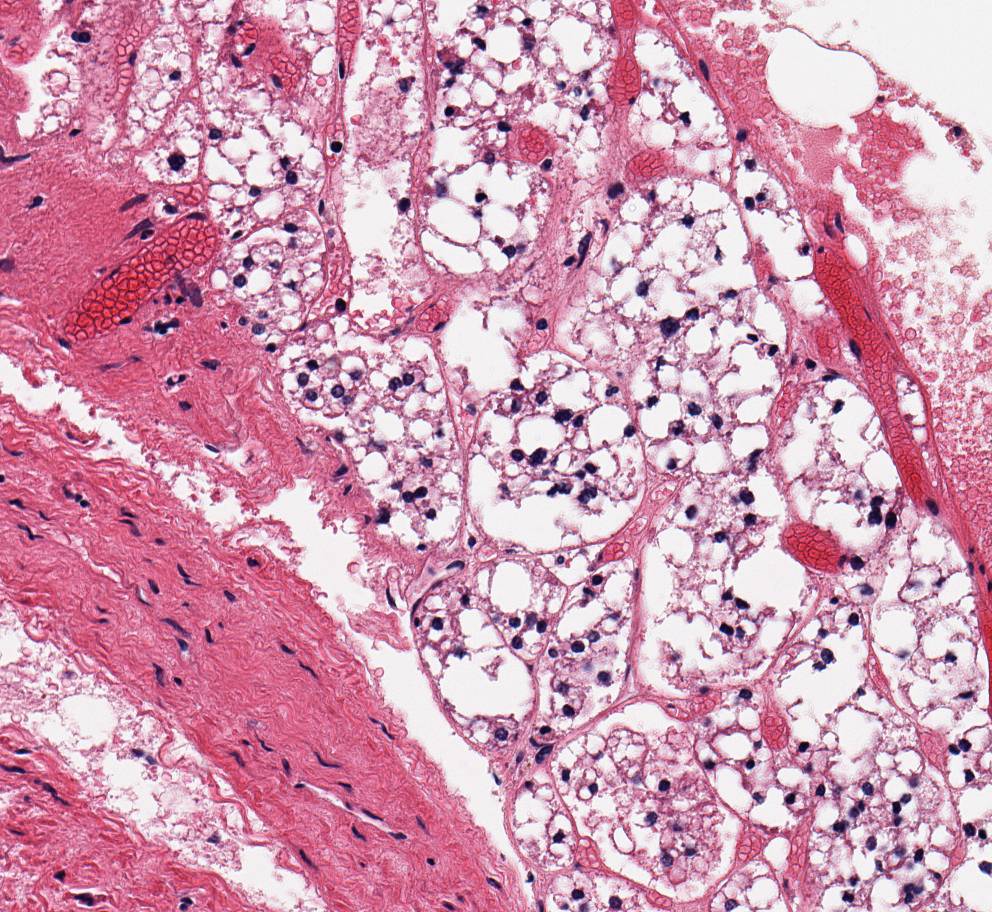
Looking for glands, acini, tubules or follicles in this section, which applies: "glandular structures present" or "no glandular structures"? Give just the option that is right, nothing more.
No glandular structures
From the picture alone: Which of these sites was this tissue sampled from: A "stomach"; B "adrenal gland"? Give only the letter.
B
